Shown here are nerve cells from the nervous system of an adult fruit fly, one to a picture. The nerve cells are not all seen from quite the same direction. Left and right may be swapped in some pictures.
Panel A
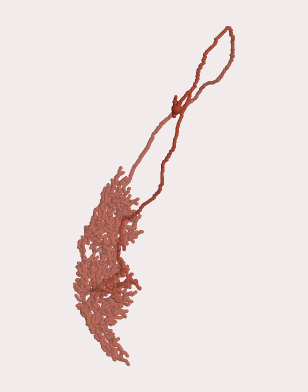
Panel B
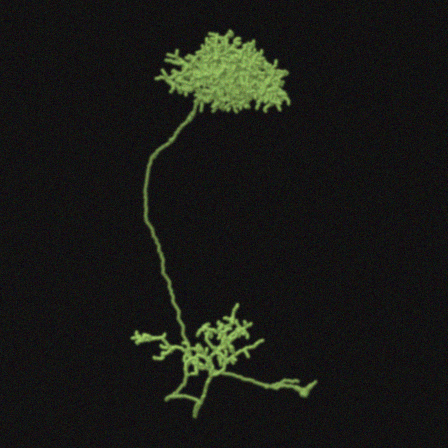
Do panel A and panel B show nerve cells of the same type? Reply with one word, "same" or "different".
same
